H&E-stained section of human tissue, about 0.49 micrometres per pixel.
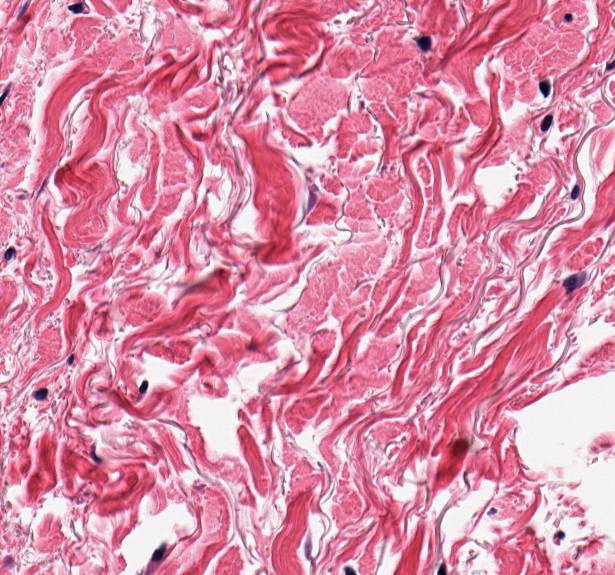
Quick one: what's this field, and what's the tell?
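This field shows dermis. Wavy eosinophilic fibre bundles fill it, running in many different directions rather than one.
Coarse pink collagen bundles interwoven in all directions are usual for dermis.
Many bundles seen lengthwise are thick, wavy and deep pink. Nuclei are sparse, small, dark and mostly elongated, lying singly between bundles.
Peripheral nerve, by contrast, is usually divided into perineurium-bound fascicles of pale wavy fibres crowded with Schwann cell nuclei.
No epithelium is present anywhere in the field.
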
